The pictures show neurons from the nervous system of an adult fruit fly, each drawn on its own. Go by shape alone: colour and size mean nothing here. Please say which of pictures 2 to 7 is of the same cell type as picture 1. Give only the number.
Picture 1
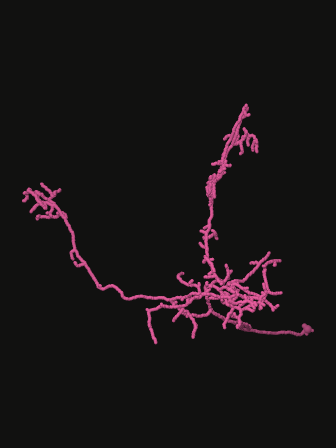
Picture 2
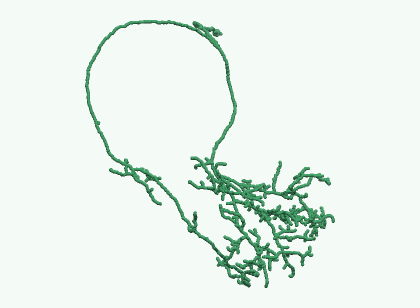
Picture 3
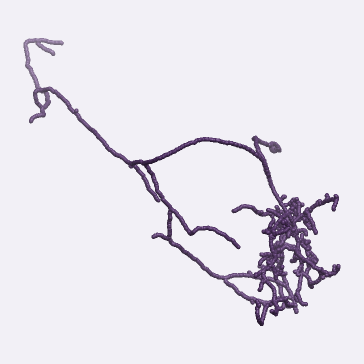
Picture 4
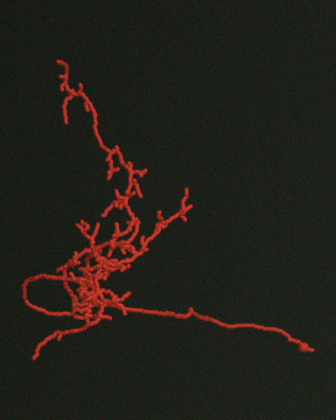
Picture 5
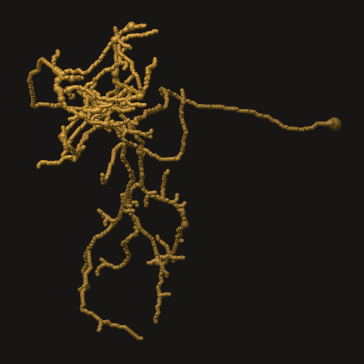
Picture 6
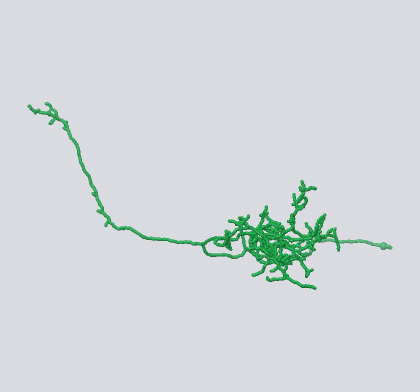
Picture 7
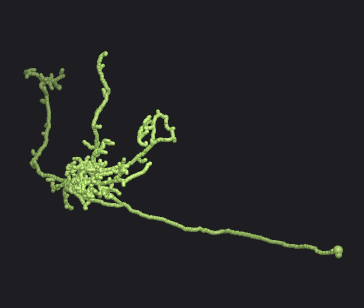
7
